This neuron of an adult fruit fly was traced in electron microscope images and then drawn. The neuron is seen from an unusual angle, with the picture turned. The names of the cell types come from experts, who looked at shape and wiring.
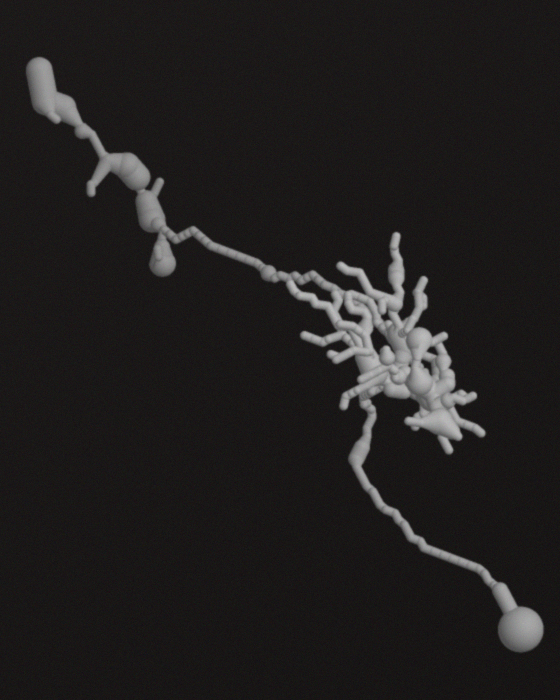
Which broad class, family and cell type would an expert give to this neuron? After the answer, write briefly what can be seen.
This is an optic-lobe intrinsic neuron. The family is T. The cell type is T5c. The cell body is at the lower right of the picture. As drawn here it is about as wide as it is tall.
